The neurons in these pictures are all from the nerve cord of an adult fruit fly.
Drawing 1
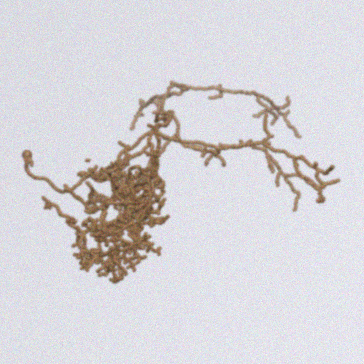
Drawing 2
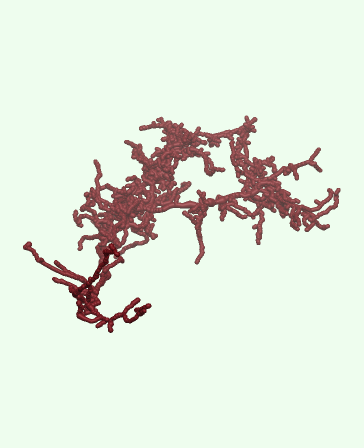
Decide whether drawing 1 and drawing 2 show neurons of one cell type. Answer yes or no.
no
